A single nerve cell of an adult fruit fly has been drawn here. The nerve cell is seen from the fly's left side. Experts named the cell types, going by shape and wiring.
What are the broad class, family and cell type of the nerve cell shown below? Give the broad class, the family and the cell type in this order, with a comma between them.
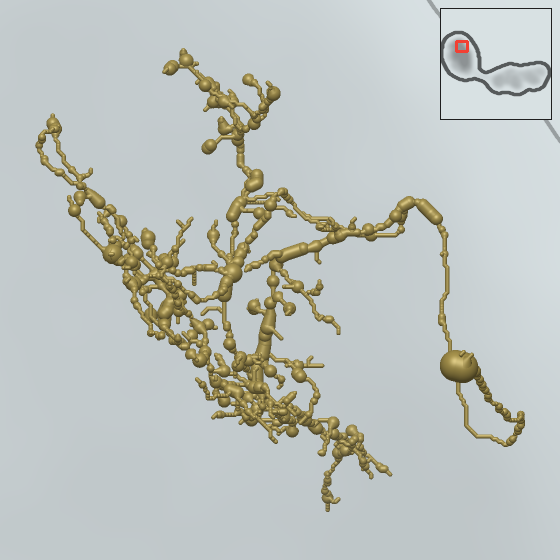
central-brain intrinsic neuron, hemilineage SLPp&v1_ventral, CL142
